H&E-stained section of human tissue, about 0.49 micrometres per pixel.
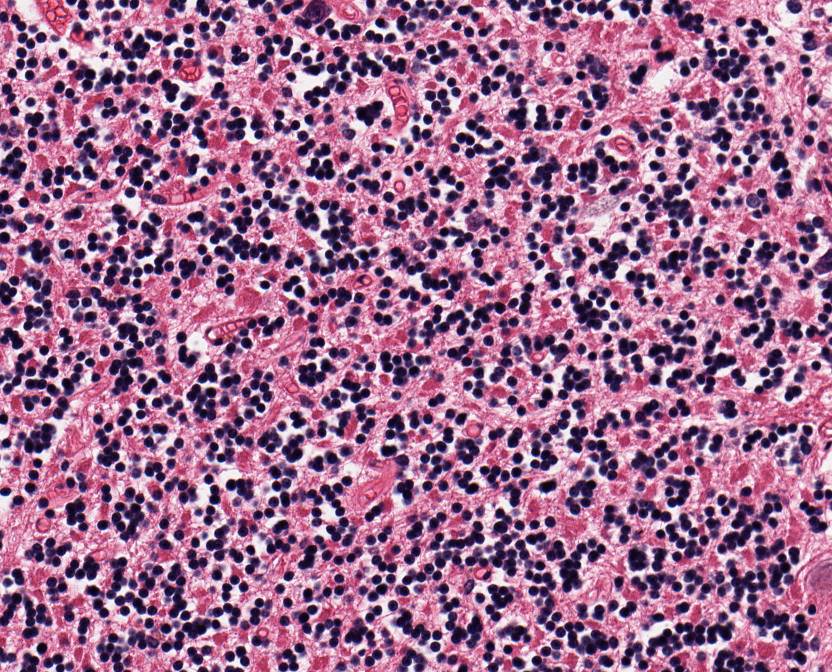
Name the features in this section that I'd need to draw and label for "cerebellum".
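This one's cerebellum. Most of the nuclei you're looking at are small, round and stained a deep dark purple, with very little cytoplasm showing around them. In between, there are scattered irregular patches of pink fibrillary material with no nuclei in them. You won't find any fat cells in the field. The small clear gaps around some nuclei and clusters are consistent with shrinkage during processing.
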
